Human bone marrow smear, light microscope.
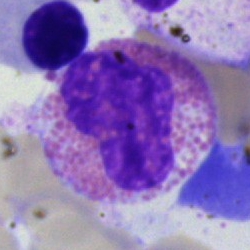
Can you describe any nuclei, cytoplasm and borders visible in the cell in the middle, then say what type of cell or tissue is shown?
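Outline first: roughly round and smooth. Nucleus next: no distinct nucleoli are visible. Granules: round and fairly uniform in size. Cytoplasm between the granules: pale rather than deep blue. This cell is an eosinophil.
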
